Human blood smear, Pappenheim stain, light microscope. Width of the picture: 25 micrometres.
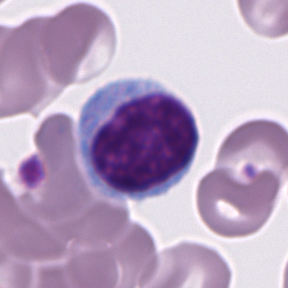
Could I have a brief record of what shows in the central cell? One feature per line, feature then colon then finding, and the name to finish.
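Size: cell about 11 micrometres across
Nucleus: oval, smooth edge, no indentation
Nuclear share: about 70% of the cell's area
Chromatin: dark purple, coarsely clumped
Cytoplasm: pale blue, widest rim upper left of the nucleus
Name: typical lymphocyte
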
